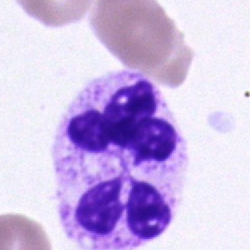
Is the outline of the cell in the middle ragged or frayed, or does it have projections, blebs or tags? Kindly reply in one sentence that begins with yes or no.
No, by its outline the cell is smooth and even.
